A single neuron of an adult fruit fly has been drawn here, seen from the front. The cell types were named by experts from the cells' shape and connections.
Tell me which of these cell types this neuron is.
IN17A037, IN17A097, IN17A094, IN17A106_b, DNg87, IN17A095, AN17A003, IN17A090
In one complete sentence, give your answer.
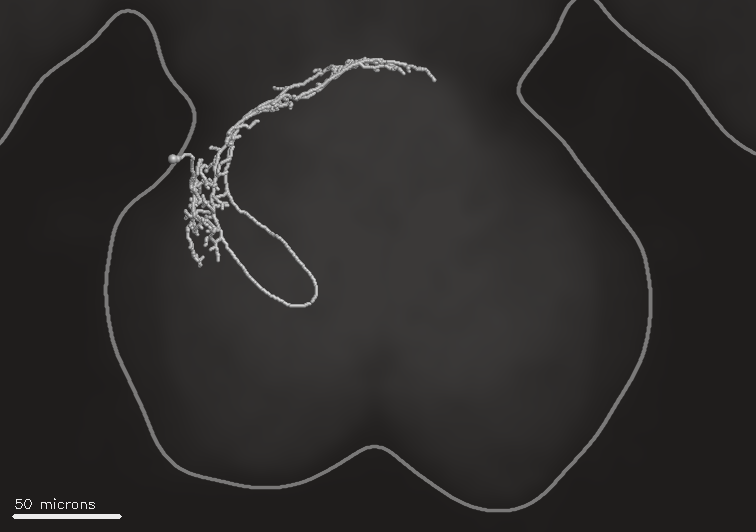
To the cell type IN17A097 belongs this neuron.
